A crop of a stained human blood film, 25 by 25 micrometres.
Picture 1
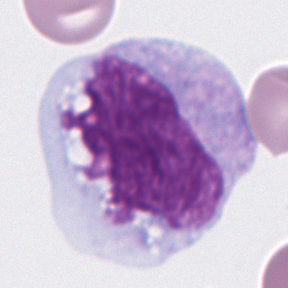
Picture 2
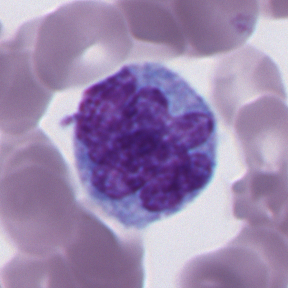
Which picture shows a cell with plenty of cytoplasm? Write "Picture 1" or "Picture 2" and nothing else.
Picture 1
